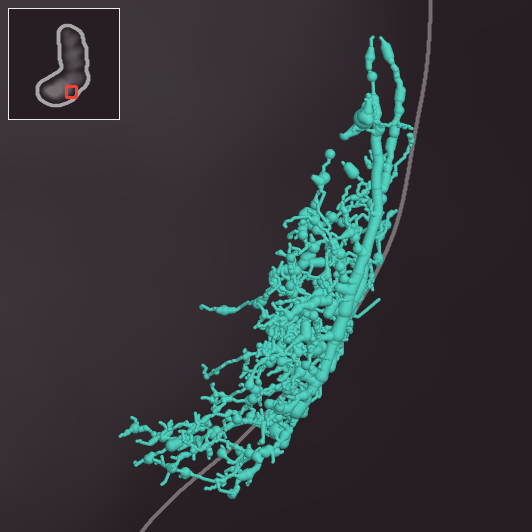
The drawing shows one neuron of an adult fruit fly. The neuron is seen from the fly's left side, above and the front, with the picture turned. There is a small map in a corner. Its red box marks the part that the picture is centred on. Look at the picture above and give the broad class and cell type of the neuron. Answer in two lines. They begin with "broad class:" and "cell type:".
broad class: central-brain intrinsic neuron
cell type: GNG177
